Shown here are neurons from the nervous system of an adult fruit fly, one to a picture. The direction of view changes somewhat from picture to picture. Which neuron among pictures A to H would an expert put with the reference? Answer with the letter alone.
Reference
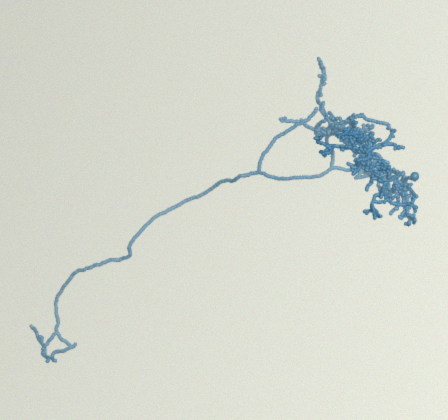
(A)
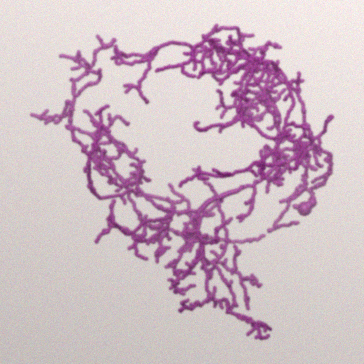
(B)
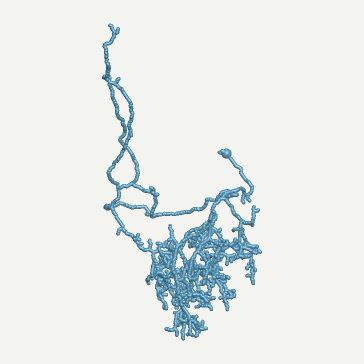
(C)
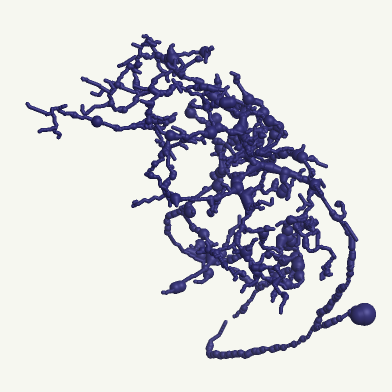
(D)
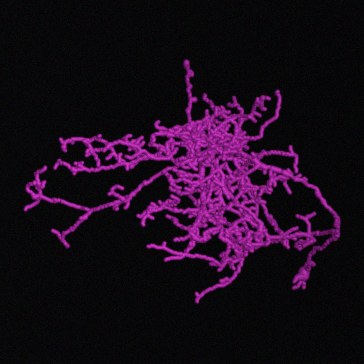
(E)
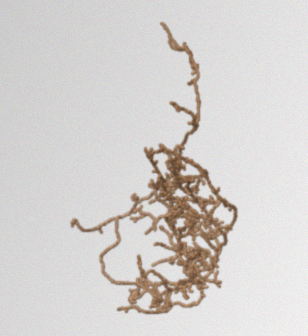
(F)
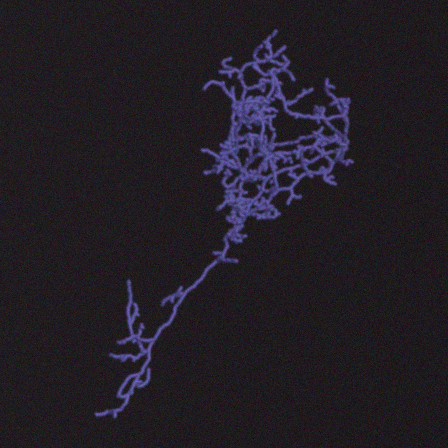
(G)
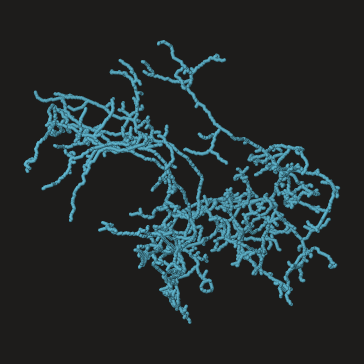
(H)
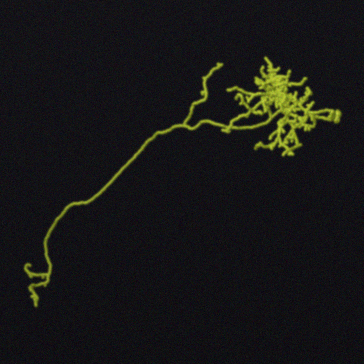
H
